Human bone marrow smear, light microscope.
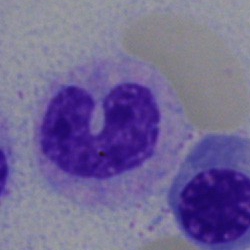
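Band neutrophil, roughly round in outline. Its nucleus I'd call kidney-shaped, with a deep narrow notch cutting in from the top. The chromatin looks dark purple and clumped, paler patches showing between the clumps, and fine pinkish-purple granules are scattered through the cytoplasm of this band neutrophil.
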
